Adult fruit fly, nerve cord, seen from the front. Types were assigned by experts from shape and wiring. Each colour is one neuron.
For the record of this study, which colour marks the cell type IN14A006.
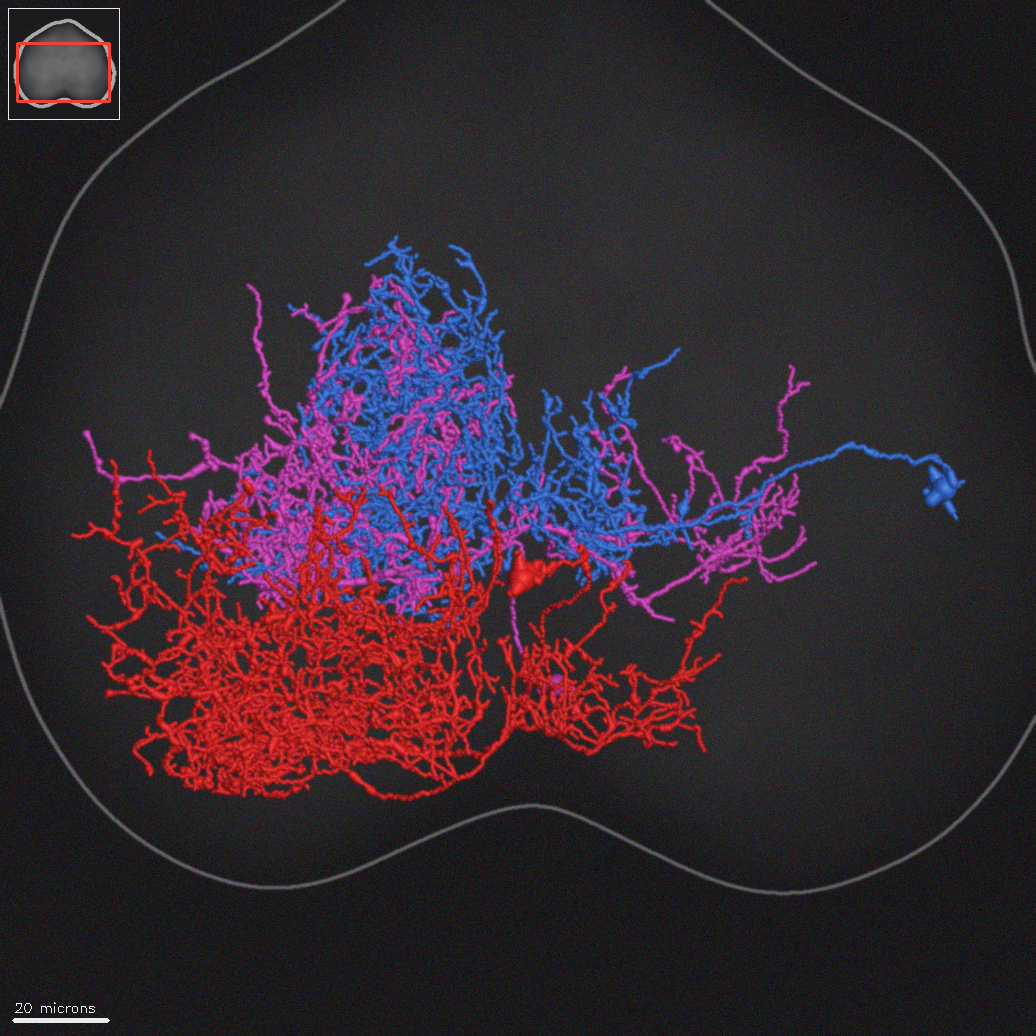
magenta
